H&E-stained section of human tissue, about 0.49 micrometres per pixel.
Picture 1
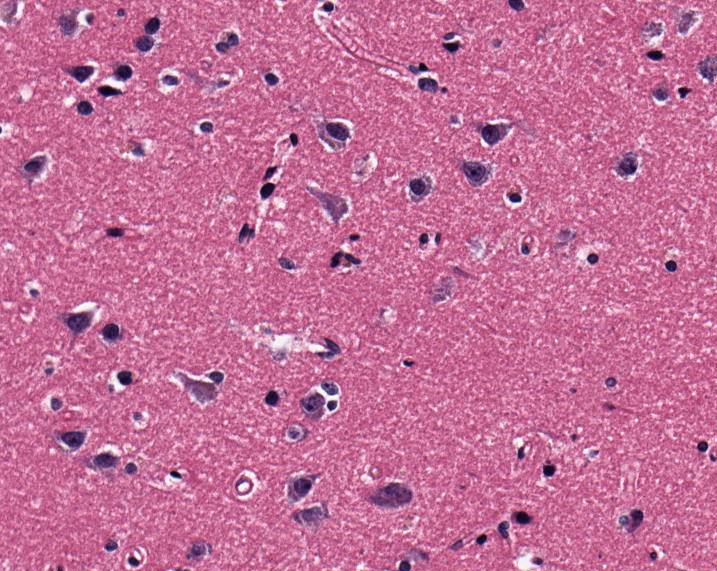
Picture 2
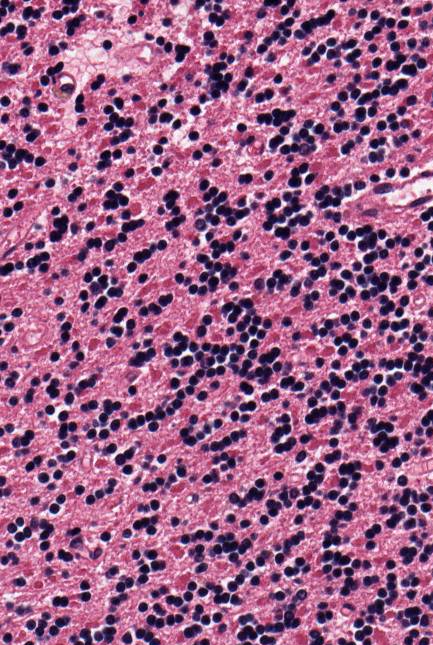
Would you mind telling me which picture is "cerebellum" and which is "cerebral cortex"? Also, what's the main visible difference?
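Cerebral cortex appears in picture 1, cerebellum in picture 2. Picture 1 is a finely granular pink background with cells scattered singly rather than in units, and no epithelium, glands, fat or large vessels. Neurons with triangular cell bodies tapering into processes lie throughout, outnumbered by small round dark nuclei with little visible cytoplasm. Picture 2 shows small, round, uniformly dark blue-black nuclei of nearly even size with almost no visible cytoplasm, and no large cells with abundant cytoplasm stand out. Many sit in small clear halos from shrinkage, and a thin-walled capillary crosses the upper right diagonally.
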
